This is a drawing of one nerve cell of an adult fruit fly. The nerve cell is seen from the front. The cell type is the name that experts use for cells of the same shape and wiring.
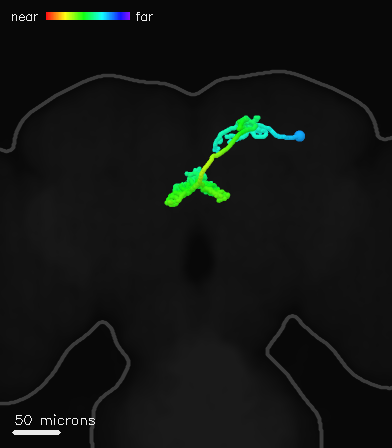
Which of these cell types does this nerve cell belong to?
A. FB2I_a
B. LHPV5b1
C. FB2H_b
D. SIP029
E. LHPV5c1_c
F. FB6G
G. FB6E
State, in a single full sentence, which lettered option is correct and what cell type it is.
Option A, namely FB2I_a, is the cell type of the nerve cell.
